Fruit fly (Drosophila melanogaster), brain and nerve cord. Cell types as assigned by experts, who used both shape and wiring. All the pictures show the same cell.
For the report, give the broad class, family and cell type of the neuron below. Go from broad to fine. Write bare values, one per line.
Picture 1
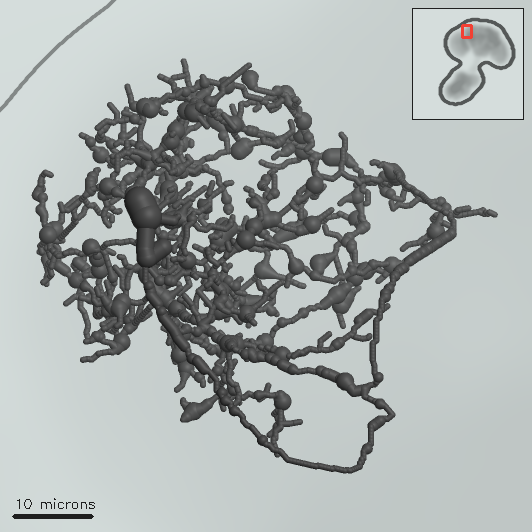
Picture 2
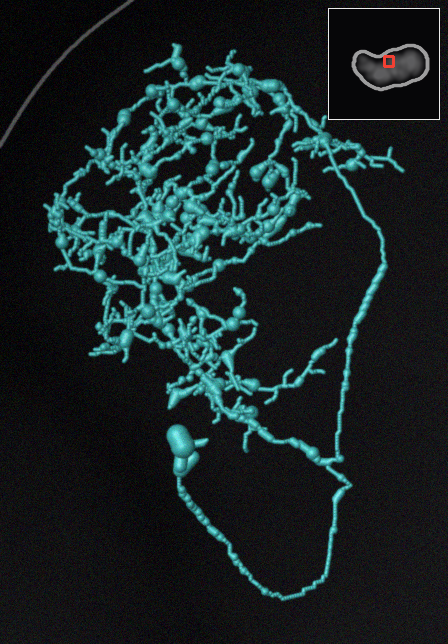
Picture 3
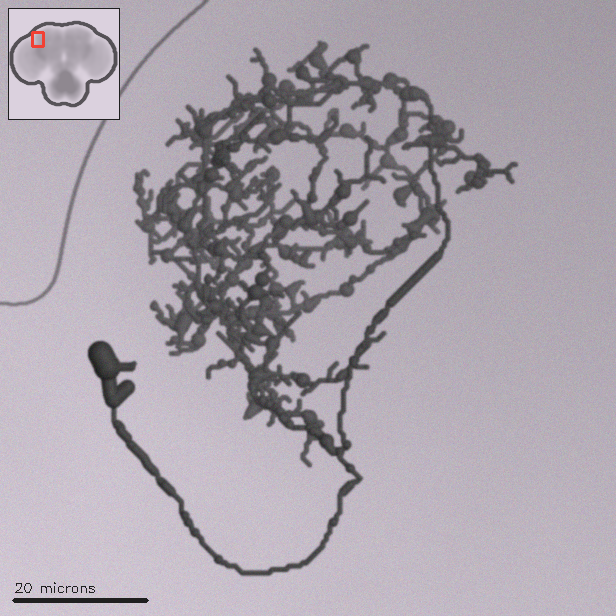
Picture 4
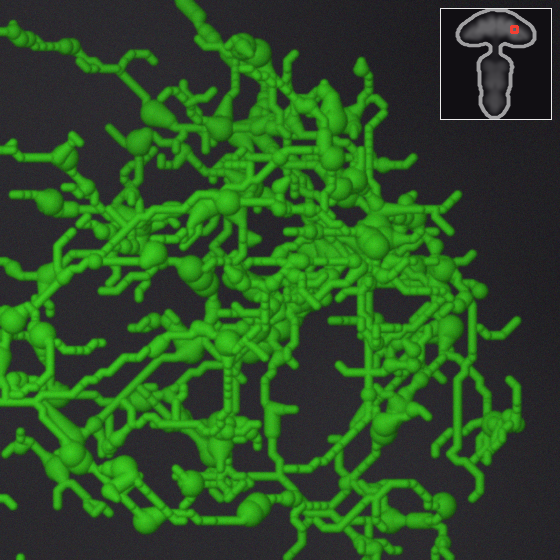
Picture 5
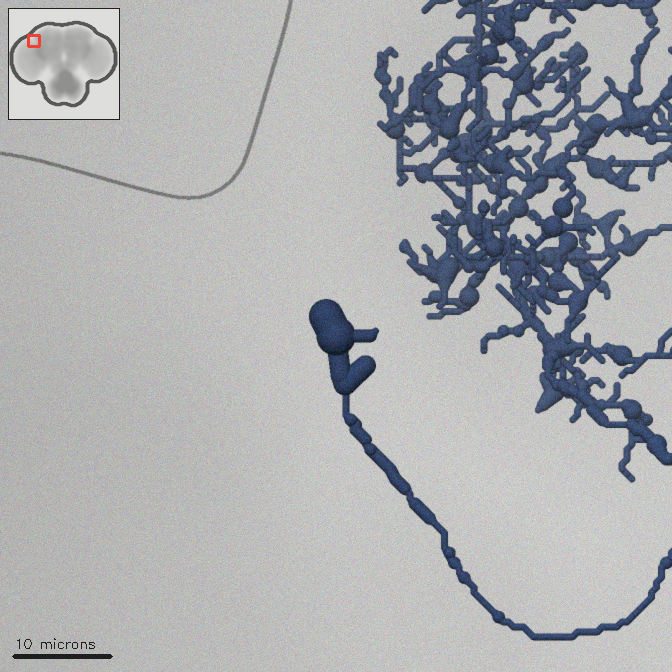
central-brain intrinsic neuron
hemilineage LHl1
LHAV4a1_b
